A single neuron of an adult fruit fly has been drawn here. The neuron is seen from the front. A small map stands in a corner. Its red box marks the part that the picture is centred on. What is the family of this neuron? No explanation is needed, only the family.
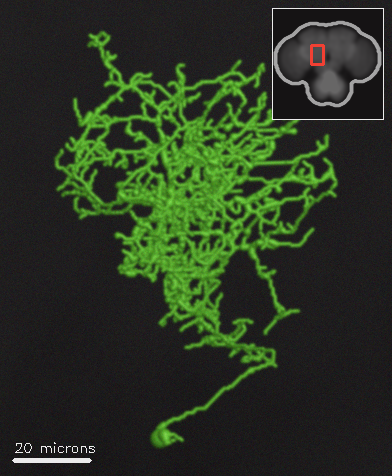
hemilineage LALv1_ventral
